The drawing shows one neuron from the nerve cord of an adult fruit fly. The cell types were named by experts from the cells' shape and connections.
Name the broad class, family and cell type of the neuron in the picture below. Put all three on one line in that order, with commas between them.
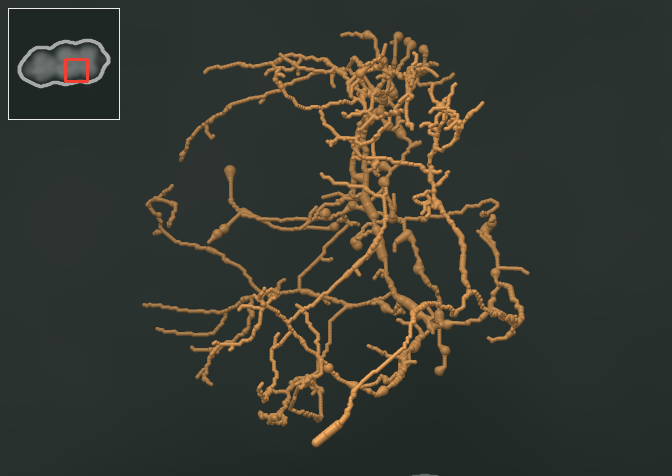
sensory neuron entering the nerve cord, class mechanosensory proprioceptive, SNpp27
